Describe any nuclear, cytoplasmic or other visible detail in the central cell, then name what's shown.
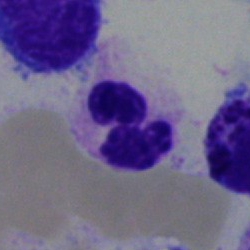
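Dense, dark purple, clumped chromatin is what I see in the nucleus, and no nucleoli are visible there. Out at its edge, the cytoplasm is faint and poorly defined. I'd call this a segmented neutrophil.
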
